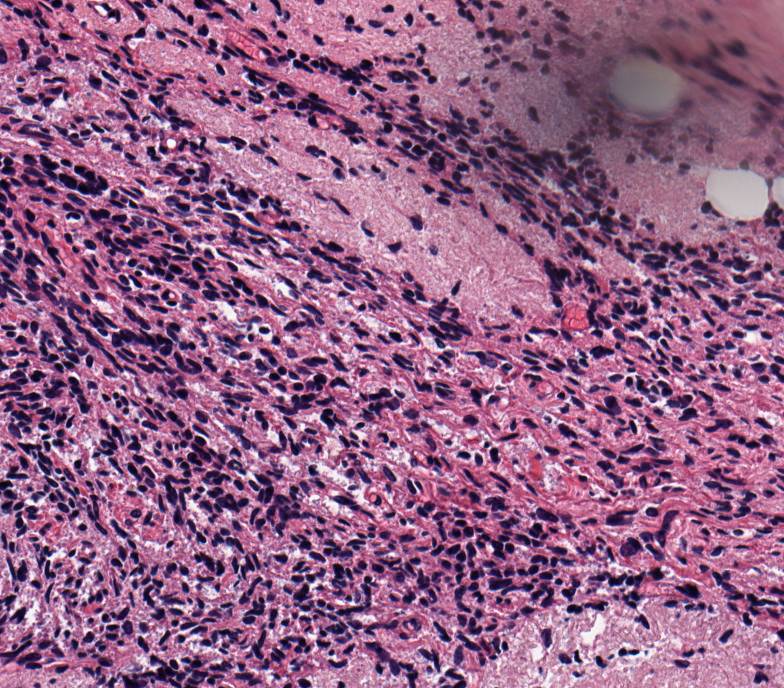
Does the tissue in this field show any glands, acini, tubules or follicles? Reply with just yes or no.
No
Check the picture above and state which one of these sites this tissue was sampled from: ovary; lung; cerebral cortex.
ovary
